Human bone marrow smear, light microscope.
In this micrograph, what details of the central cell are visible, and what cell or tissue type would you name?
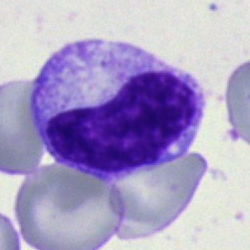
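Outline rounded, edge smooth. Nucleus bean-shaped, shallow dent along upper edge; off-centre, filling lower part of cell. Cytoplasm plentiful, pale lilac, mostly above nucleus. Metamyelocyte.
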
